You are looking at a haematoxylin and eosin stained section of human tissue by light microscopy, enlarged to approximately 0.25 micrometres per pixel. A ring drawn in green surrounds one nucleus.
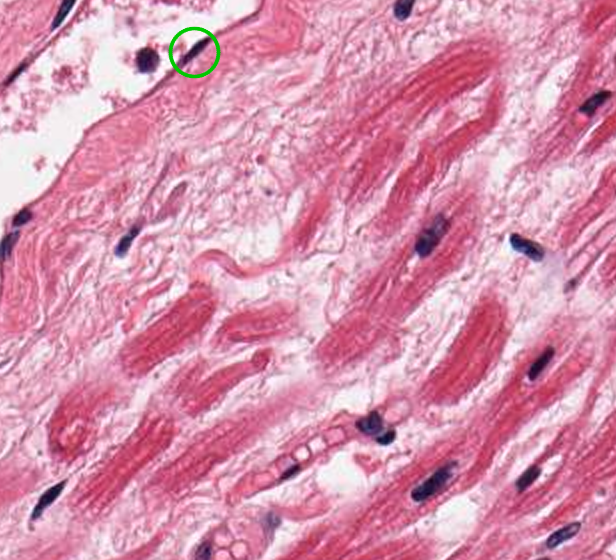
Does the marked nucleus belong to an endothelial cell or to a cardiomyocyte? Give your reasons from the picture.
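The marked cell is an endothelial cell. The nucleus is long, thin and flattened, shaped like a narrow spindle. It stains dark and evenly, and is slimmer than the oval nuclei of the striated fibres elsewhere in the field. It lies flat along the edge of the pink, wavy fibrous layer, directly facing an open, pale lumen above it. Almost no cytoplasm can be made out around the nucleus; the cell appears only as a thin line on the surface.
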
